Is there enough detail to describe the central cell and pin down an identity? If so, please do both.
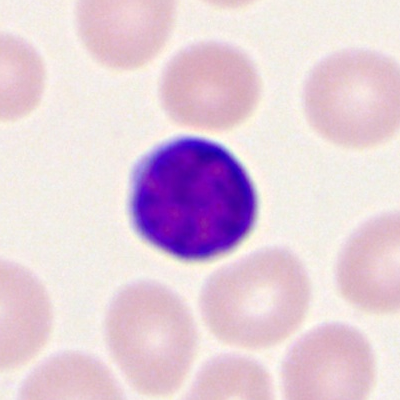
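First, the outline: round and smooth. Next, the chromatin, which is dense and dark purple with coarse clumps. Cytoplasm shows only as a very thin pale blue rim, clearest on the left side. Finally, no vacuoles appear anywhere in the cell. The cell is a lymphocyte.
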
